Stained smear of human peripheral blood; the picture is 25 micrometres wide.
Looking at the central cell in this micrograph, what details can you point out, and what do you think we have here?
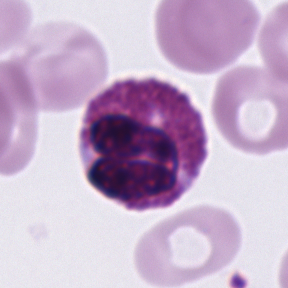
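See the two nuclear lobes stacked one above the other, sitting off-centre toward the left. Coarse granules pack the cytoplasm throughout, yet the outline of the lobes stays clear through them. It's about 12 micrometres across, and it's an eosinophil.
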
